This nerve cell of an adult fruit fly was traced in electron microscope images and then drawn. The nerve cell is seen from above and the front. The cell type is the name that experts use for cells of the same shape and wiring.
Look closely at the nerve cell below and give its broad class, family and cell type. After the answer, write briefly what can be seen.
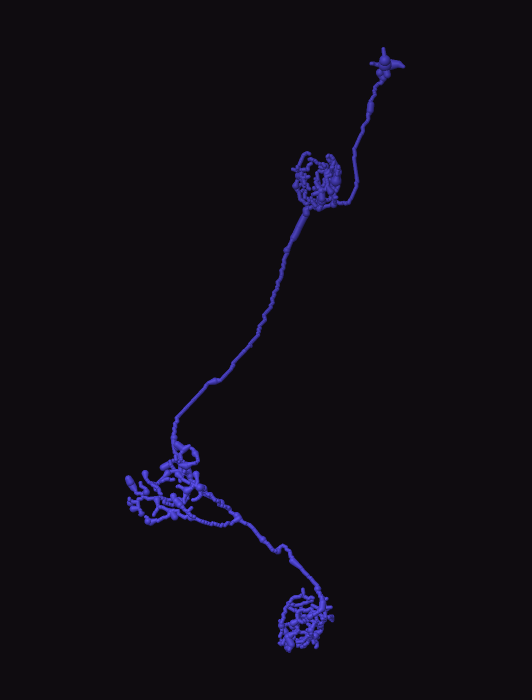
It is a central-brain intrinsic neuron. Its family is called class CX. Its cell type is PFNd. Its cell body lies at the upper right of the picture. Dozens of branch ends can be seen.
